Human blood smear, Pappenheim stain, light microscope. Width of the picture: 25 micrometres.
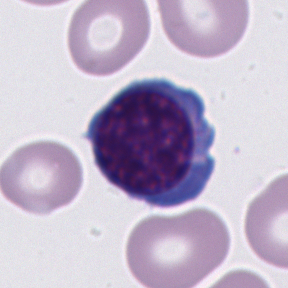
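Normoblast in a stained blood smear. Starting at the right edge, the outline there is ragged. Moving inward, the nucleus is round, without any indentation. Around it runs only a narrow rim of cytoplasm, and that rim is widest on the right. And the colour of that cytoplasm: blue.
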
